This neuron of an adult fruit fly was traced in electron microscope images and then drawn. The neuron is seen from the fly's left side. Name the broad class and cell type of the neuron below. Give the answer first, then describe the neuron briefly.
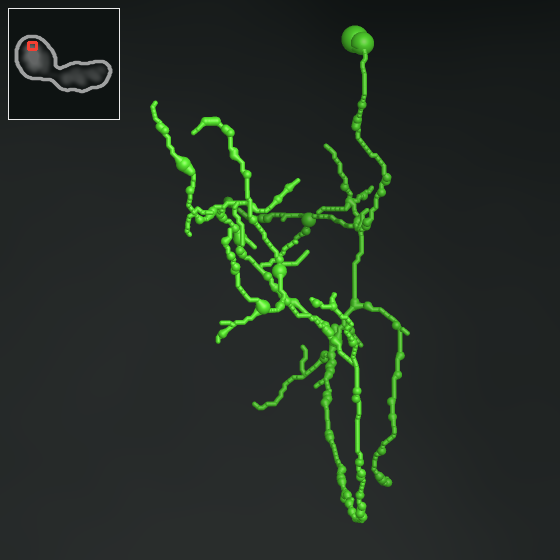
Its broad class is central-brain intrinsic neuron. Its cell type is CB1548. As drawn here it is taller than it is wide.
